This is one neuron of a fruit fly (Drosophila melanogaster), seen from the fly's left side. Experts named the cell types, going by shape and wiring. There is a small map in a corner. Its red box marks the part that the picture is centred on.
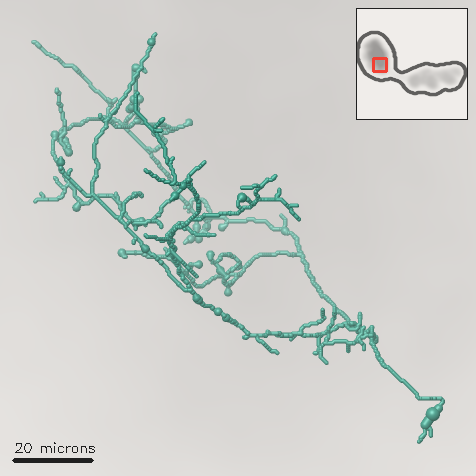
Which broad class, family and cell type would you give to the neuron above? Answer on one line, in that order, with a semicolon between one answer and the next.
central-brain intrinsic neuron; hemilineage LB19; GNG600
